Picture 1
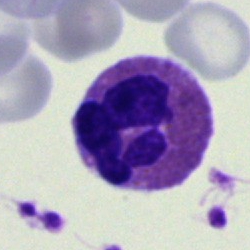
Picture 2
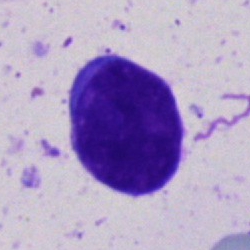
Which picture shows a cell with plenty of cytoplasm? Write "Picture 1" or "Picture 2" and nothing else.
Picture 1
